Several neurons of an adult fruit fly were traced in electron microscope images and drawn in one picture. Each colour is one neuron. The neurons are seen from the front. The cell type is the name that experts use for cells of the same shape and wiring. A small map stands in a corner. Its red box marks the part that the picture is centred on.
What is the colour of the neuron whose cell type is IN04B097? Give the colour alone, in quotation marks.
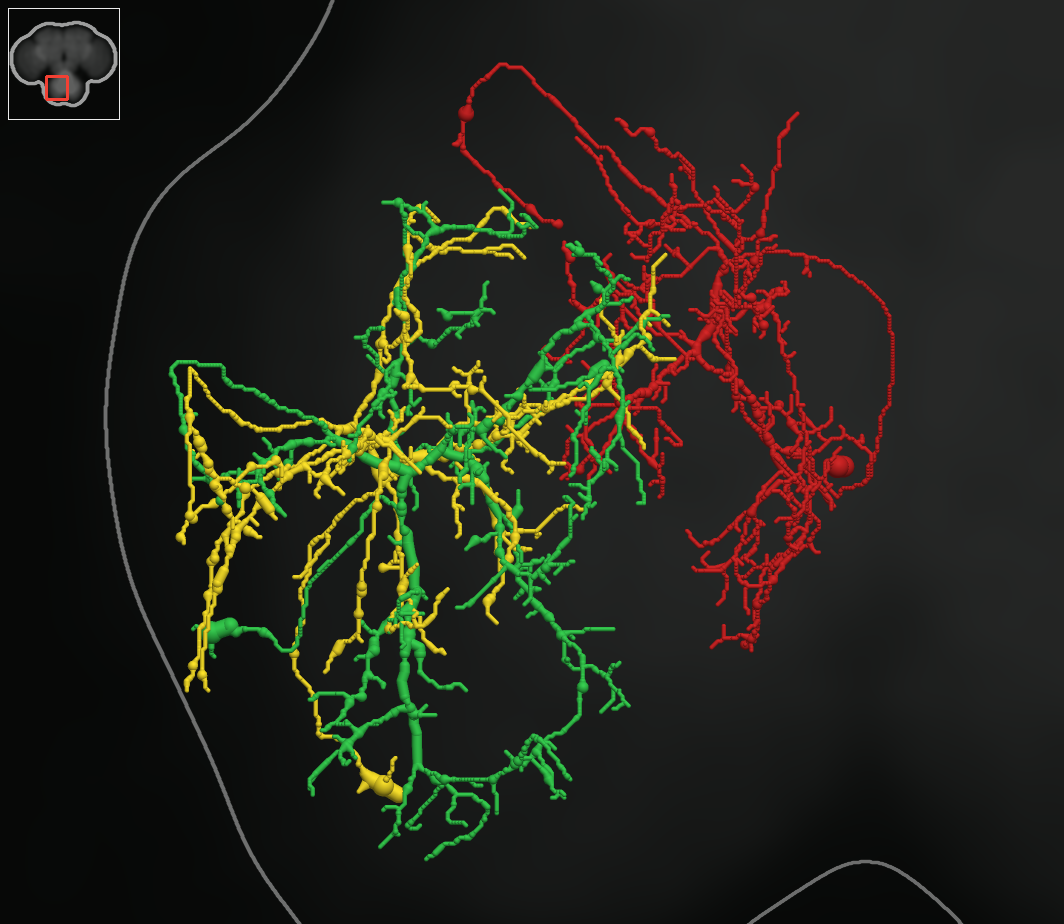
"yellow"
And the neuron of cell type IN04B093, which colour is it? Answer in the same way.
"green"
